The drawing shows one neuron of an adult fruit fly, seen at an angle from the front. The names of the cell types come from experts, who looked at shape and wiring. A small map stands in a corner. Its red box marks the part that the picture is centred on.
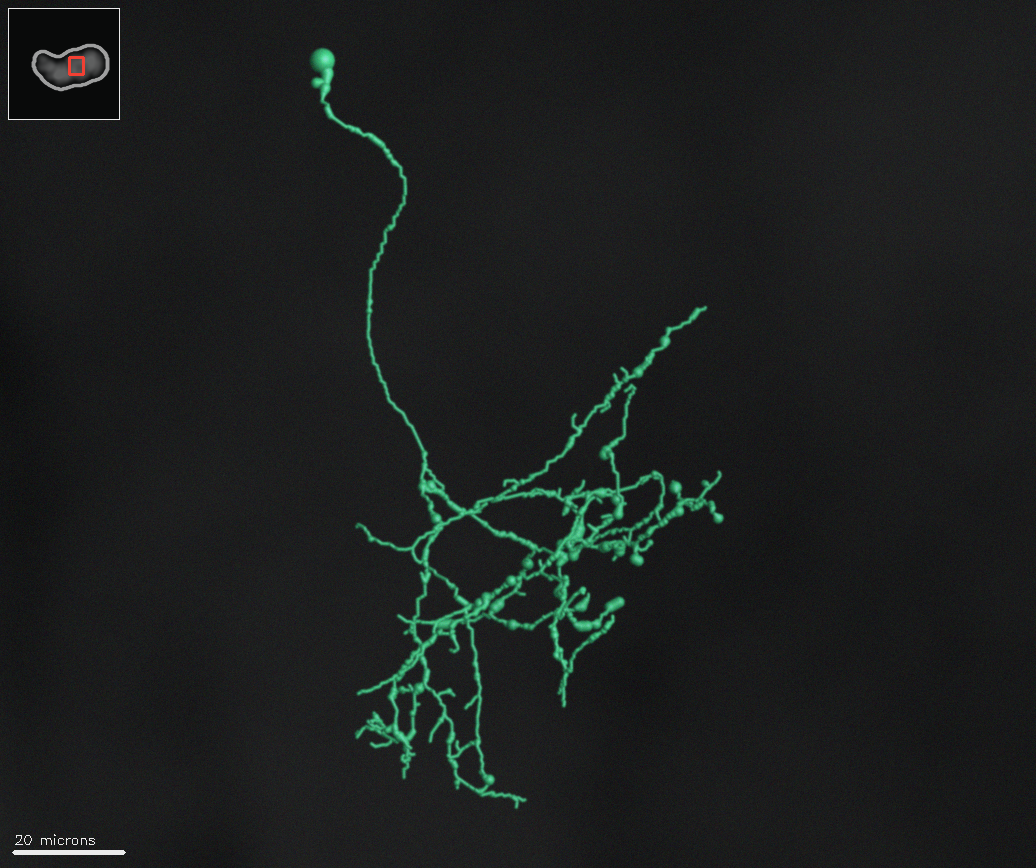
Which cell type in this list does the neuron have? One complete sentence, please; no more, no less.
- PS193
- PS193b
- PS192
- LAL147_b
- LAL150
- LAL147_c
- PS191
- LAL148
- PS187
Classified by cell type, this neuron is PS192.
